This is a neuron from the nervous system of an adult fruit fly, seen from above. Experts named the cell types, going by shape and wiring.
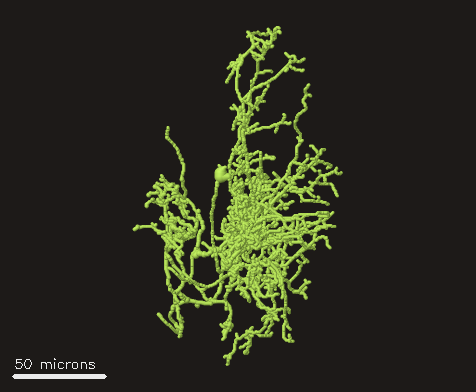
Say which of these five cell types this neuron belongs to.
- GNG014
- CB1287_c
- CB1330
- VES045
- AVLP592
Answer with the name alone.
VES045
